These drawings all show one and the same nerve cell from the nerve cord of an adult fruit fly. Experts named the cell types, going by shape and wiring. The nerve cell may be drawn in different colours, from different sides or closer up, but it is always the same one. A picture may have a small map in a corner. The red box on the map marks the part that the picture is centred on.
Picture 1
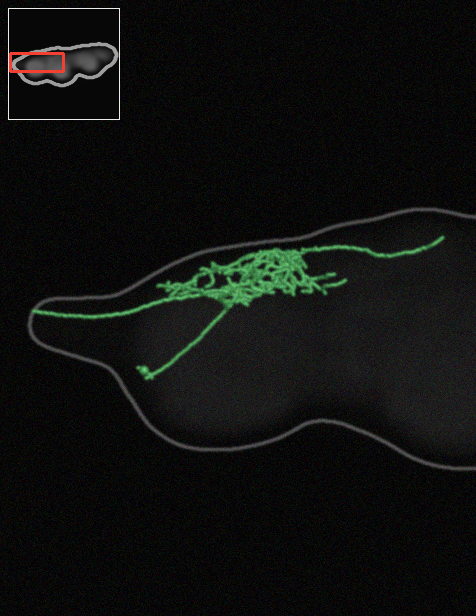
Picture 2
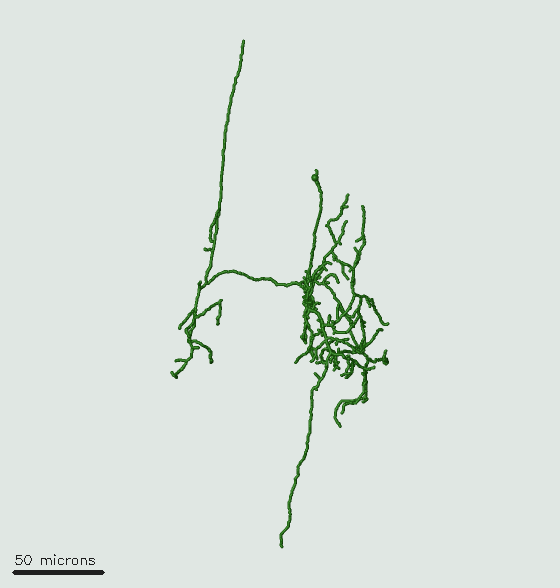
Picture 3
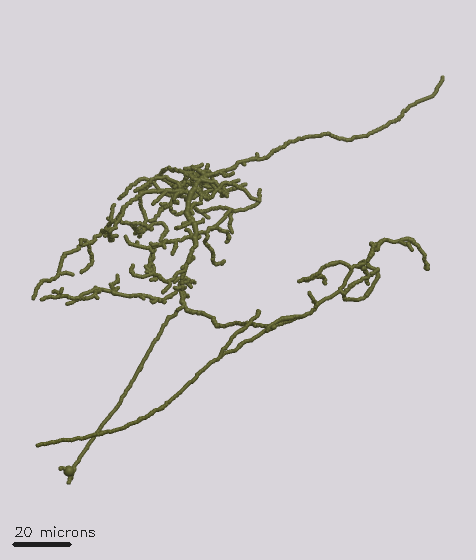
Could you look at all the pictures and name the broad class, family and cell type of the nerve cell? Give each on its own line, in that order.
ascending neuron
hemilineage 07B
AN07B049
